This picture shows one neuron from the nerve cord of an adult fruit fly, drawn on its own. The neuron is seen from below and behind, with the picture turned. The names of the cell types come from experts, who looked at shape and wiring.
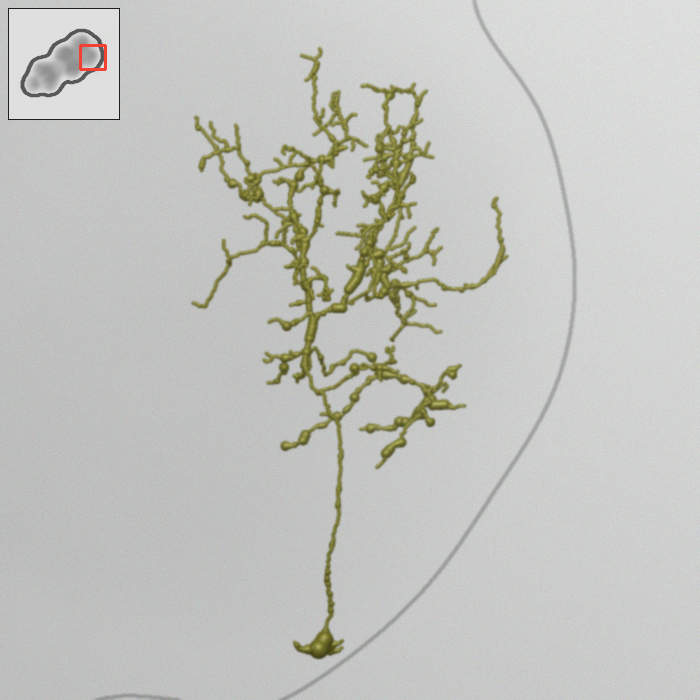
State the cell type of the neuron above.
IN20A.22A035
